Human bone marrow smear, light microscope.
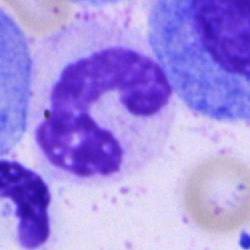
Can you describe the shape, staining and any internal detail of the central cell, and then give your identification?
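Look first at the nucleus of the central cell: it is a curved band, bent into a C shape. Notice that the hollow of that curve opens toward the right. Search the nucleus as carefully as you like, and you will find no nucleoli. Around it all, the cell outline is roughly round, with a faint edge. This central cell is a band neutrophil.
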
